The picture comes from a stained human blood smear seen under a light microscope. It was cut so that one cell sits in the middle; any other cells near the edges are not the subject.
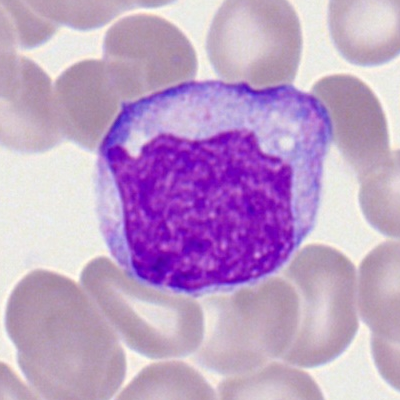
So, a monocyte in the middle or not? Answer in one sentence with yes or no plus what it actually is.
Yes, the cell at the very centre of the crop is a monocyte.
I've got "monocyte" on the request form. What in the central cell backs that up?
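Two features go with the monocyte. First, the upper edge of the nucleus is irregular and notched.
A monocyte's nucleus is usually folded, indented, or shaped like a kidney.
Second, fine pink-purple granules are sparsely scattered in the cytoplasm.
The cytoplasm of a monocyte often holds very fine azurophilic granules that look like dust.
In addition, the nucleus sits low in the cell with most of the cytoplasm above it, and a few small clear spots lie in the cytoplasm just above the nucleus.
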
